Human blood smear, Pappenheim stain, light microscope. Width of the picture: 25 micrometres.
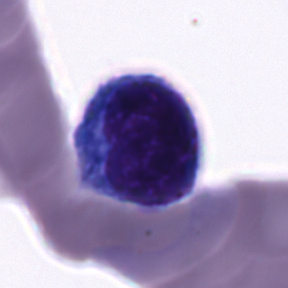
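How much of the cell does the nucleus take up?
Most of it.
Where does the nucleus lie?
Off-centre, toward the right; the cytoplasm is a narrow rim, widest on the left.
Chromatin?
Dark, coarsely clumped.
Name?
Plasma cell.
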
